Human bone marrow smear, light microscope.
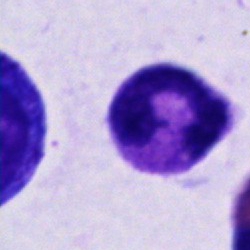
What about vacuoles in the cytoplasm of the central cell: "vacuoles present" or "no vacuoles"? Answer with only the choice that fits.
No vacuoles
